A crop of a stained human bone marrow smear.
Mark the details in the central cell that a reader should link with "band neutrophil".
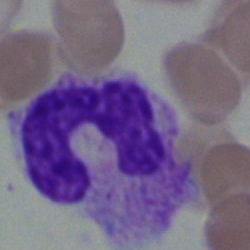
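The nucleus bends into a horseshoe, its opening facing downward.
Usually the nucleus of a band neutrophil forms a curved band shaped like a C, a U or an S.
A horseshoe reads to me as a U, so this shape goes with the name. The chromatin, for its part, is dark purple and coarsely clumped.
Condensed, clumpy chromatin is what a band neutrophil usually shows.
Here too, then, the picture agrees. The cytoplasm looks pale lilac rather than blue, with fine pinkish-purple granules scattered through it.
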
